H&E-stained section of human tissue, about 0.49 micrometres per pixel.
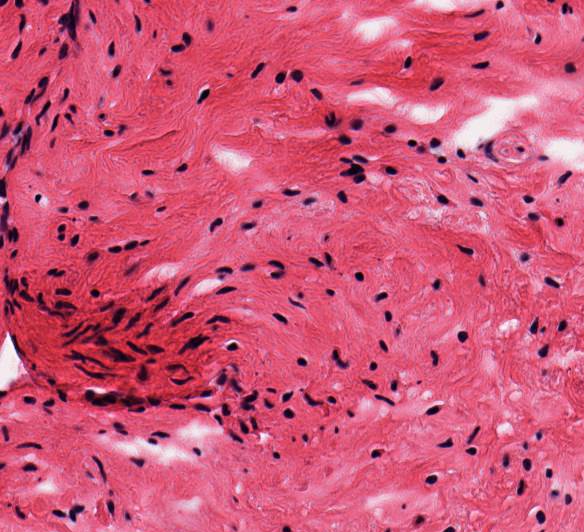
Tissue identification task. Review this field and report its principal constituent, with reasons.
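Identification: dense connective tissue. Field filled throughout by densely pink fibrillar tissue carrying scattered spindle-shaped nuclei.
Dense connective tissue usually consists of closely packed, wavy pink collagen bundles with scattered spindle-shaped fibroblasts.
Nuclei mostly small, dark, elongated to oval.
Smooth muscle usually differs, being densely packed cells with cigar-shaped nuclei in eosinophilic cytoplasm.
Fibres wavy and interlacing, not in one parallel line. Absent from field: epithelium, glands, fat cells.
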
